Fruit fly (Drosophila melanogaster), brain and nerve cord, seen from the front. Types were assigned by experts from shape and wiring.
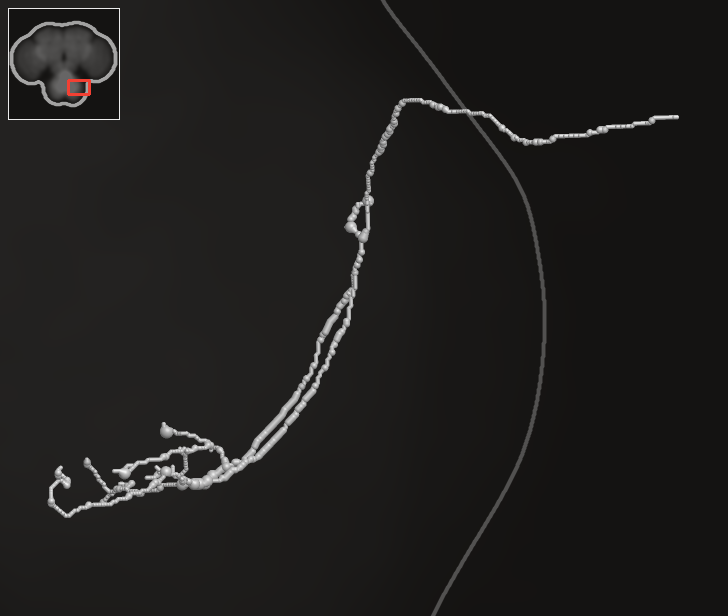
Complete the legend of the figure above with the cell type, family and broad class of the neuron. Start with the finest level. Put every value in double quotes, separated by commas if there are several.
"SNta06", "class mechanosensory tactile", "sensory neuron entering the nerve cord"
